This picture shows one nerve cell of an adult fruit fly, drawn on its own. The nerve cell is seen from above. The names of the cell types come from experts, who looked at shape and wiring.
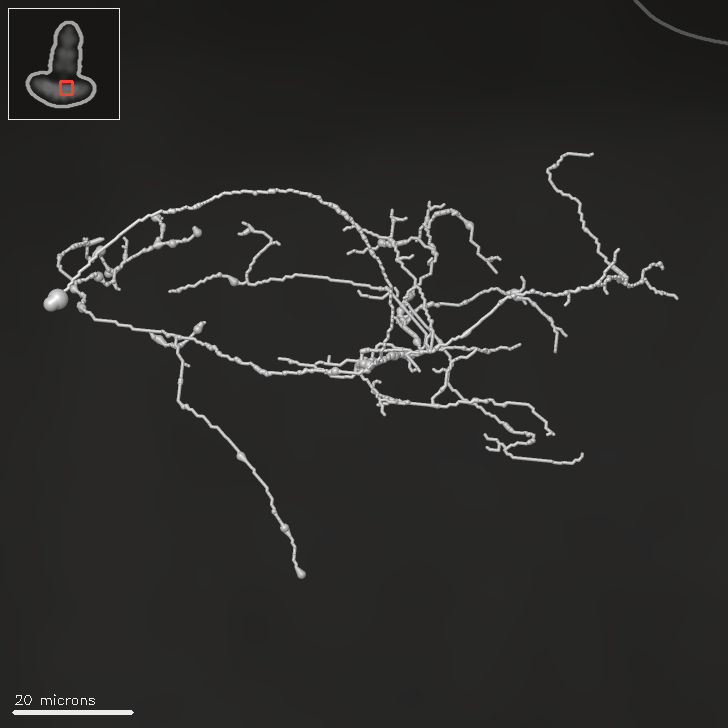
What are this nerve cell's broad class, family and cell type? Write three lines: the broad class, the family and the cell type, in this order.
central-brain intrinsic neuron
hemilineage SMPp&v1_posterior
CL190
